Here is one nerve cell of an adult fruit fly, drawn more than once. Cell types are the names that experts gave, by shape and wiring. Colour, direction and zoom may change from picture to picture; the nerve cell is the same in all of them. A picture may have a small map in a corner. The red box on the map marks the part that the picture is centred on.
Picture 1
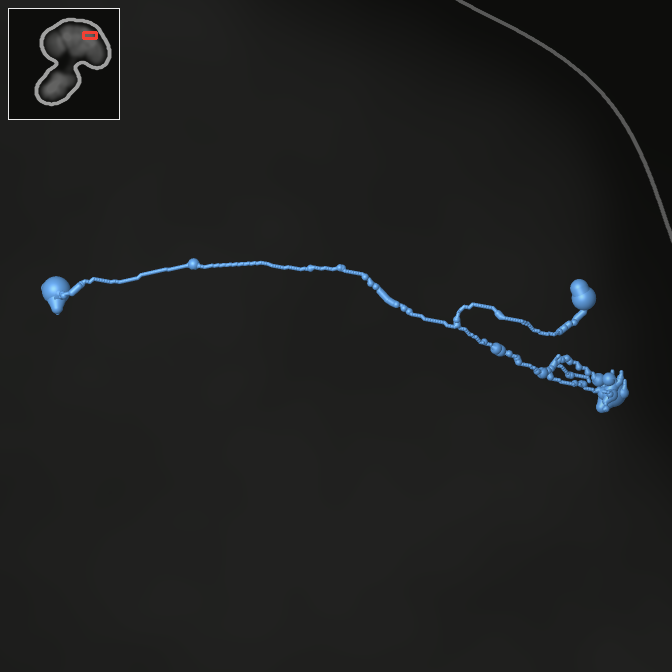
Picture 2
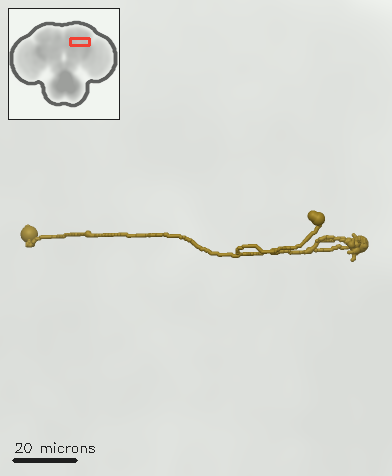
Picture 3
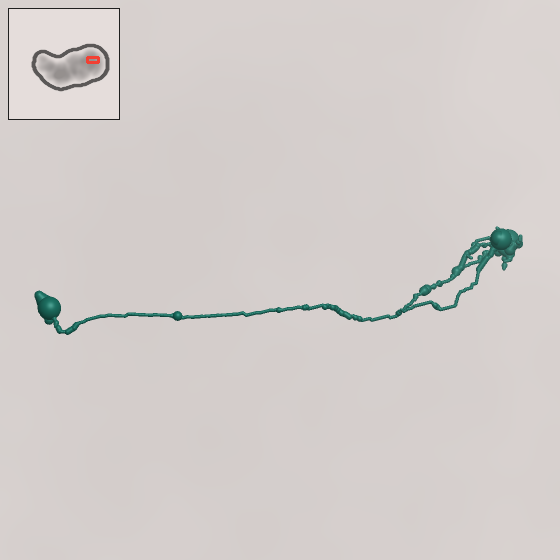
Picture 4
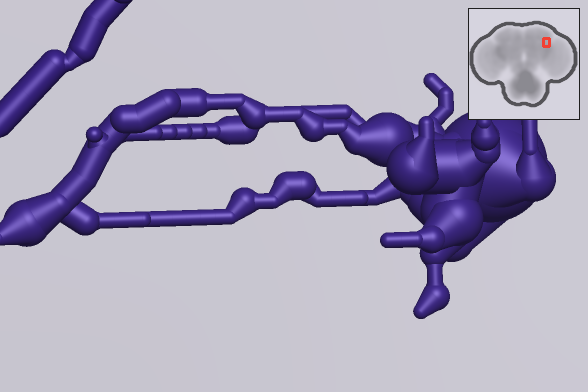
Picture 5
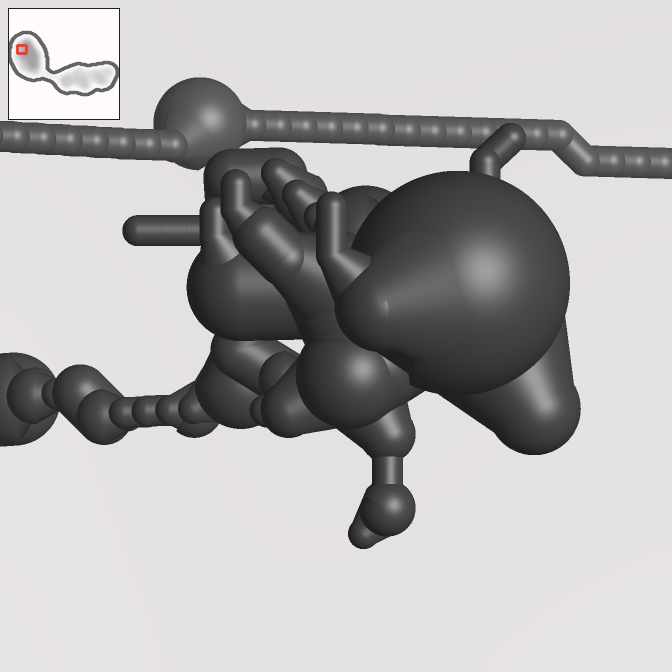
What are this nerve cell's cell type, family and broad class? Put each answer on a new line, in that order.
TuBu10
hemilineage AOTUv3_dorsal
central-brain intrinsic neuron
